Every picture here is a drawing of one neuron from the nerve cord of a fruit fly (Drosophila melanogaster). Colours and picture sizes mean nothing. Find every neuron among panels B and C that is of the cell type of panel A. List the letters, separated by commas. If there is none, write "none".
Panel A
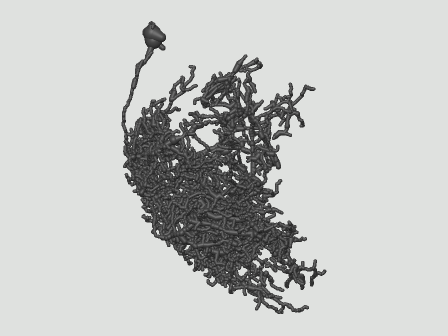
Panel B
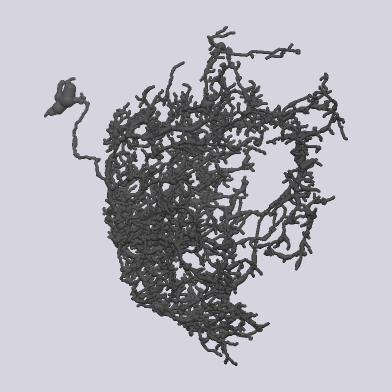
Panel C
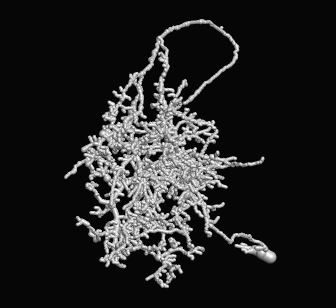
B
